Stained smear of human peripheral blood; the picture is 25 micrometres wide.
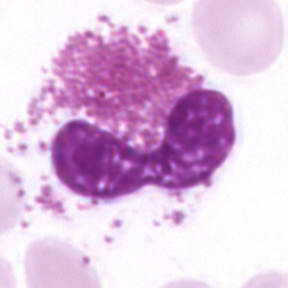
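Eosinophil, the central cell, about 17 micrometres across. Lobes: two, lying across the lower half of the cell, with the granule mass above them. Chromatin: dense and dark purple, broken by small pale spots. Granules: many, coarse, round and of even size, reddish-pink, packing the cytoplasm.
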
